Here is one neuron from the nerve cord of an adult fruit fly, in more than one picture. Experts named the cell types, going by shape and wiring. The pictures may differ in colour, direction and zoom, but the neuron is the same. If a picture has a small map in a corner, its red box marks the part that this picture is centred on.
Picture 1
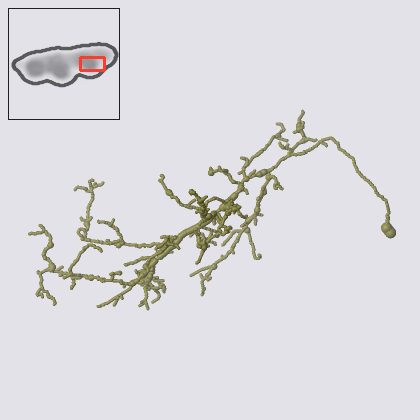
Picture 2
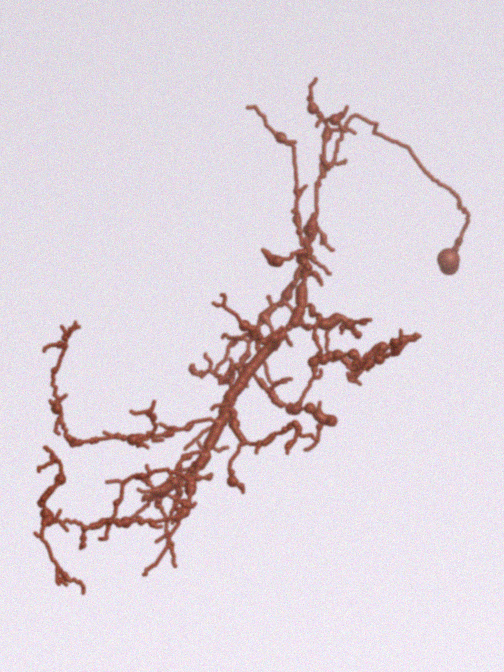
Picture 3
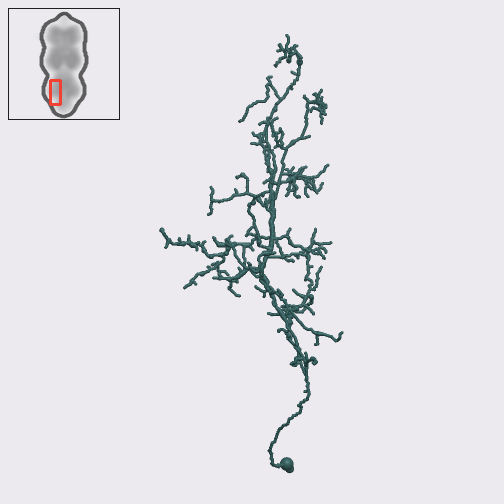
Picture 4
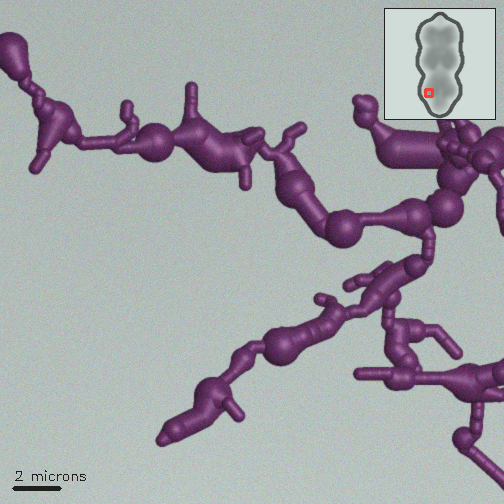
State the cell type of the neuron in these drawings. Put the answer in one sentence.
The cell type is IN20A.22A054.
